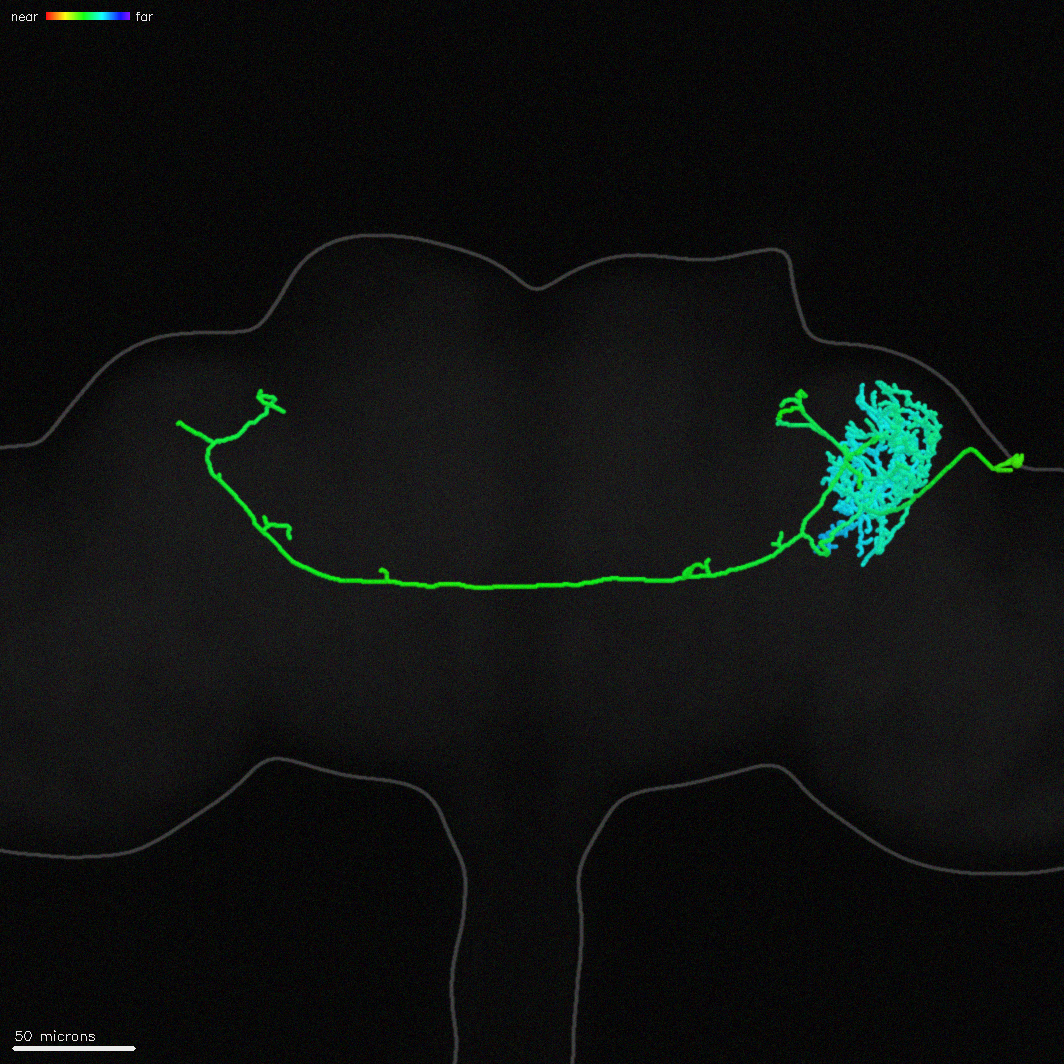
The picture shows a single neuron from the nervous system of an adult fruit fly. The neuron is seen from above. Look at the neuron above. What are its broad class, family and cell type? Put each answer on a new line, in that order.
central-brain intrinsic neuron
hemilineage VLPl&d1_lateral
AVLP263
